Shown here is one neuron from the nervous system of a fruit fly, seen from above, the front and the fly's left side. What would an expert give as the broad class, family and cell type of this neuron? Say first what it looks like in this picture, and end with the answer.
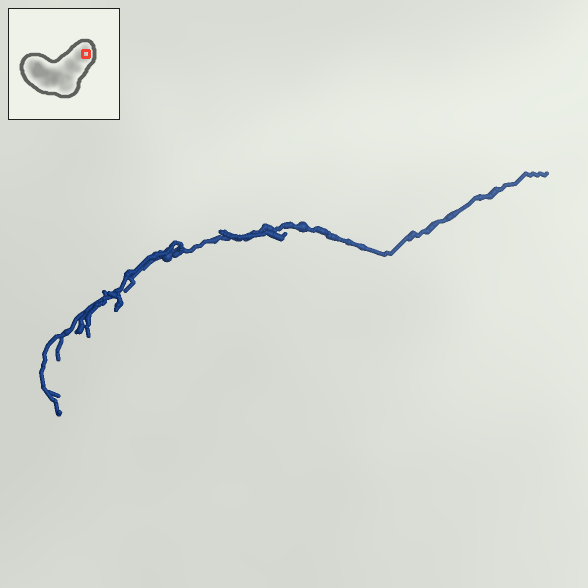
The drawing shows no cell body. There are a dozen or fewer branch ends. This is a sensory neuron entering the nerve cord. Its family is called class mechanosensory tactile. Its cell type is SNta37.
